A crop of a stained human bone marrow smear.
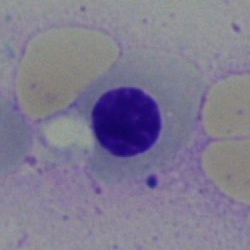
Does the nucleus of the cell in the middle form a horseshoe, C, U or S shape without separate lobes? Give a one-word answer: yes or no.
No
